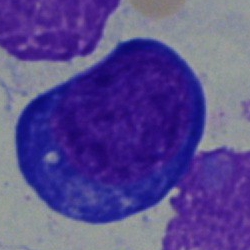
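Proerythroblast. Chromatin: finely granular and evenly spread, with no coarse dark clumps. Cytoplasm: stained a deep, intense blue, forming a rim broadest at the lower left and thinnest at the upper right. Vacuole: a single small clear one on the left side of the cytoplasm.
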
